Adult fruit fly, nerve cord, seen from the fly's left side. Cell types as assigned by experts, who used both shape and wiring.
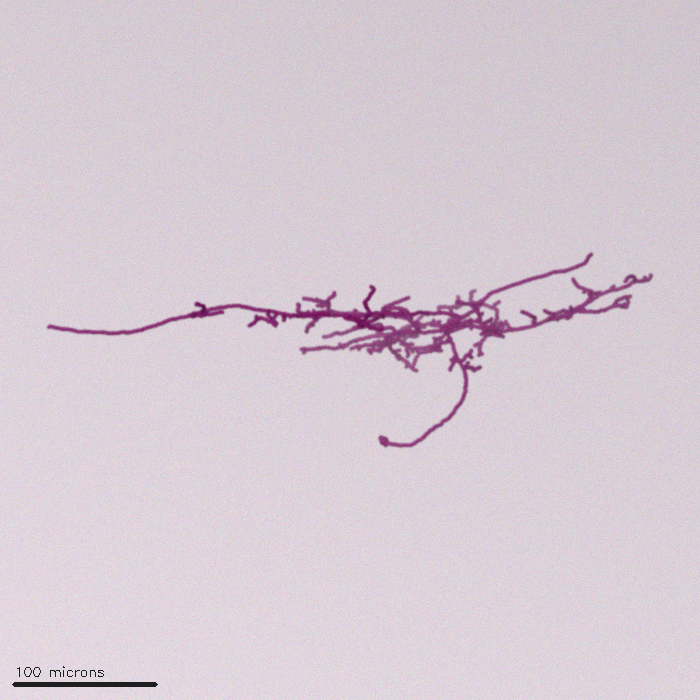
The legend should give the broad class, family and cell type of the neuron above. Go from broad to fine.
ascending neuron; hemilineage 06B; AN06B034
